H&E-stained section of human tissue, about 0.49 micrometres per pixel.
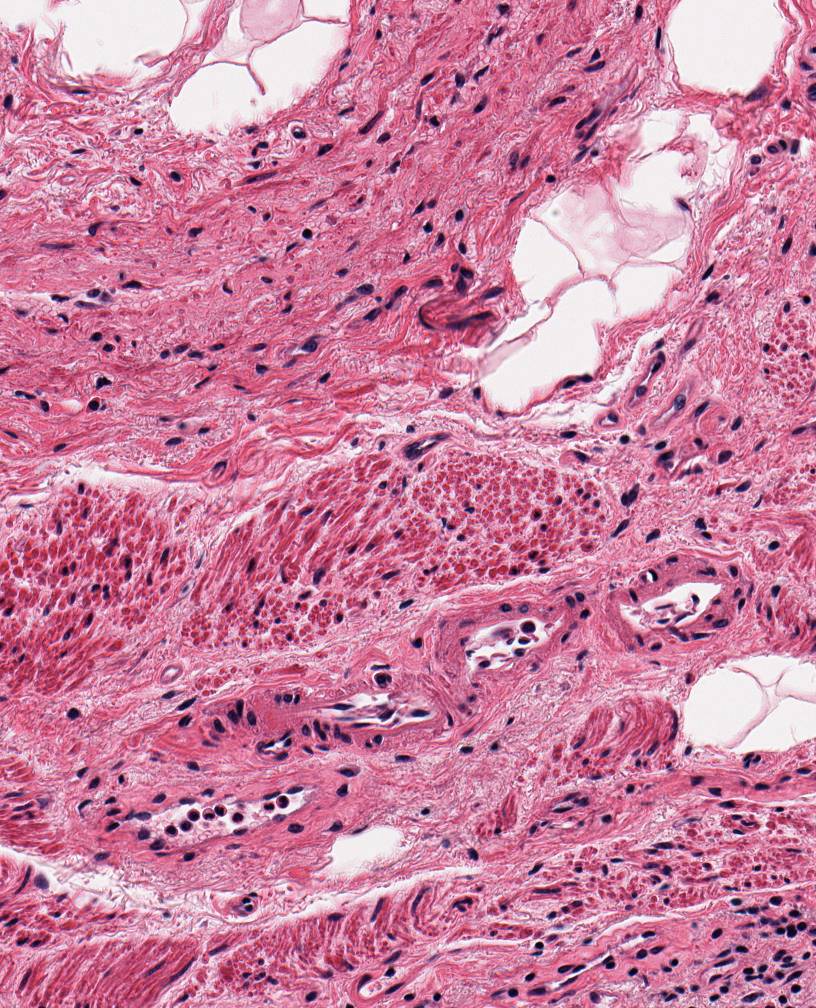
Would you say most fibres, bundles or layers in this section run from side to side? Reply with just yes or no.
Yes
